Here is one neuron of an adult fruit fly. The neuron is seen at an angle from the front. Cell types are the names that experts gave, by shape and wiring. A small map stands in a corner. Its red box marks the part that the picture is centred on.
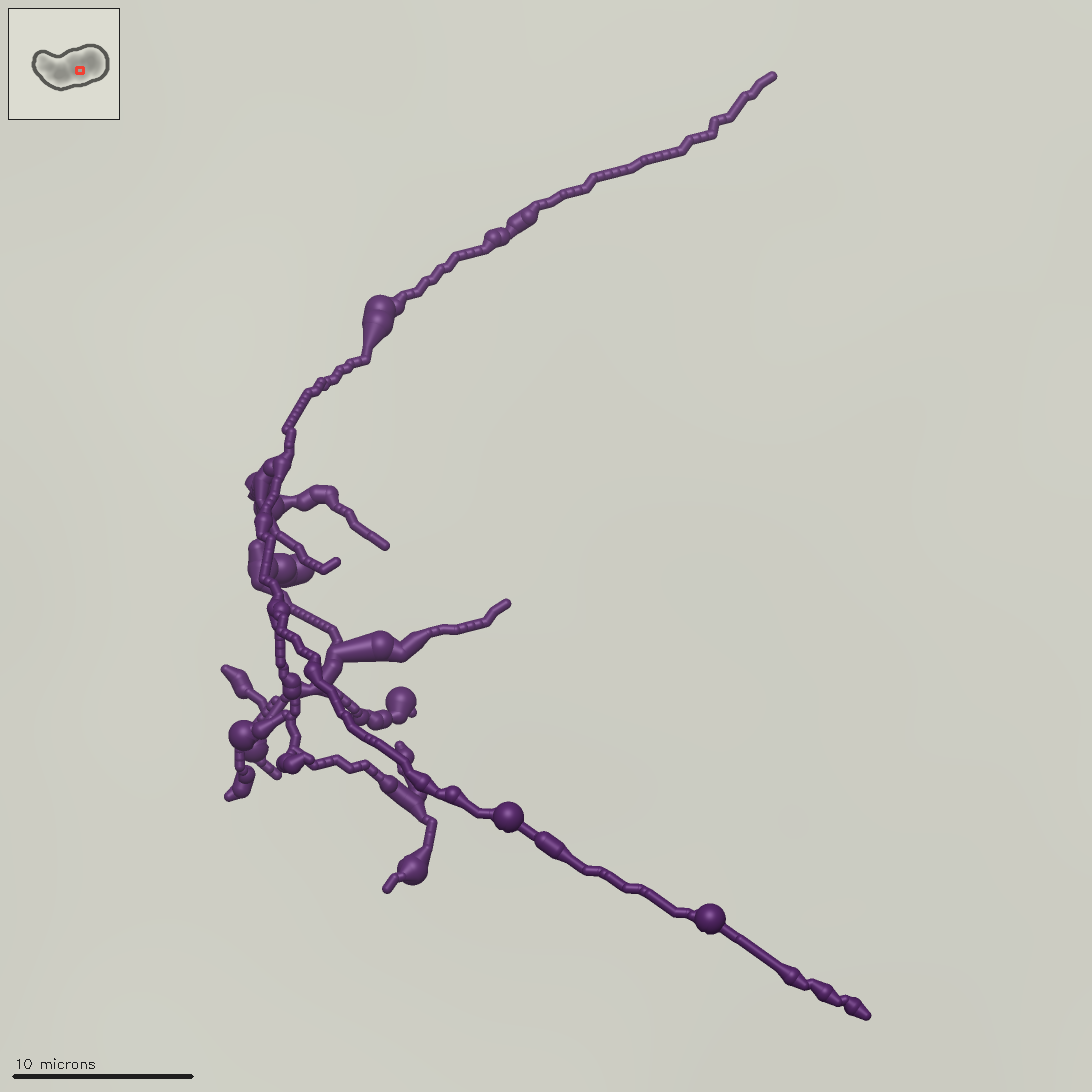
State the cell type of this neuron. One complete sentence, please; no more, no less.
This neuron is an instance of the cell type ORN_VL2p.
